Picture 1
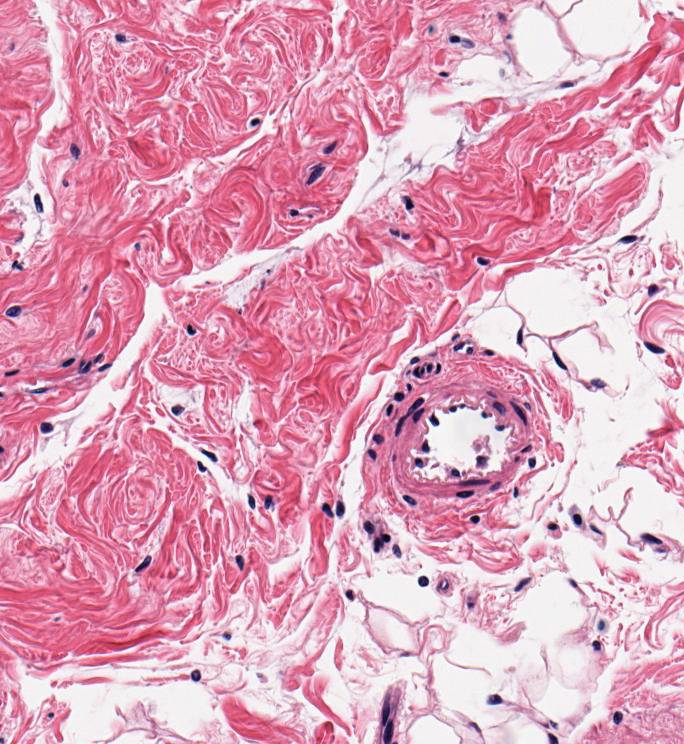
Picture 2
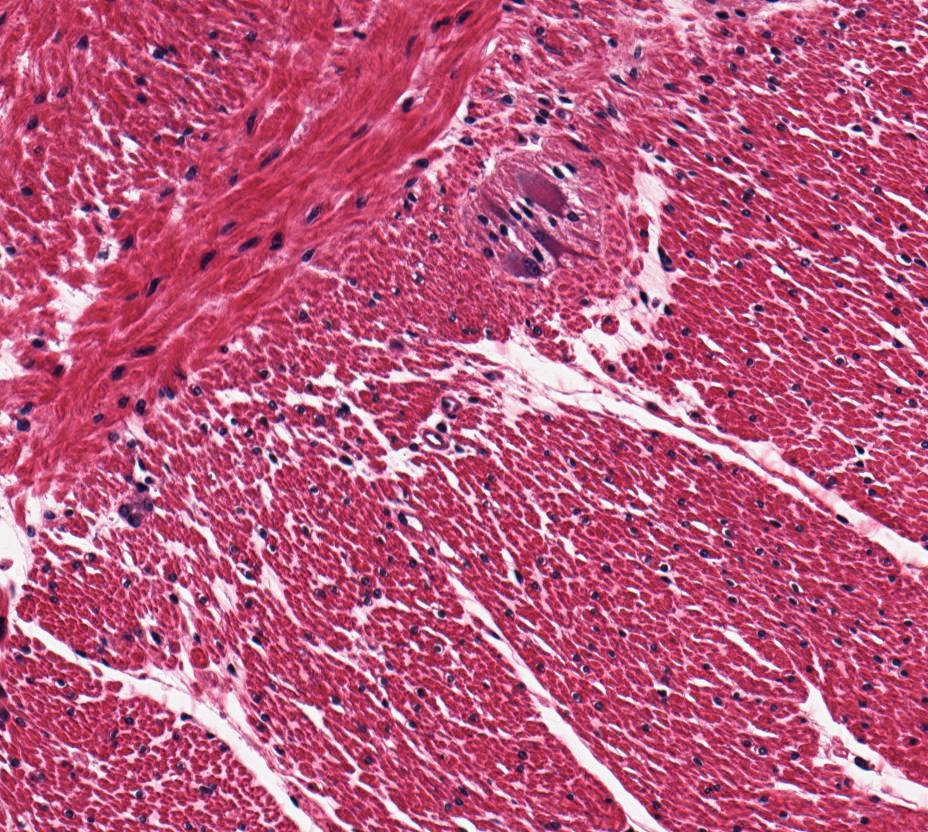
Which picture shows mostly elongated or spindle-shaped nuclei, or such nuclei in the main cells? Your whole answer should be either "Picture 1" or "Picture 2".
Picture 1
